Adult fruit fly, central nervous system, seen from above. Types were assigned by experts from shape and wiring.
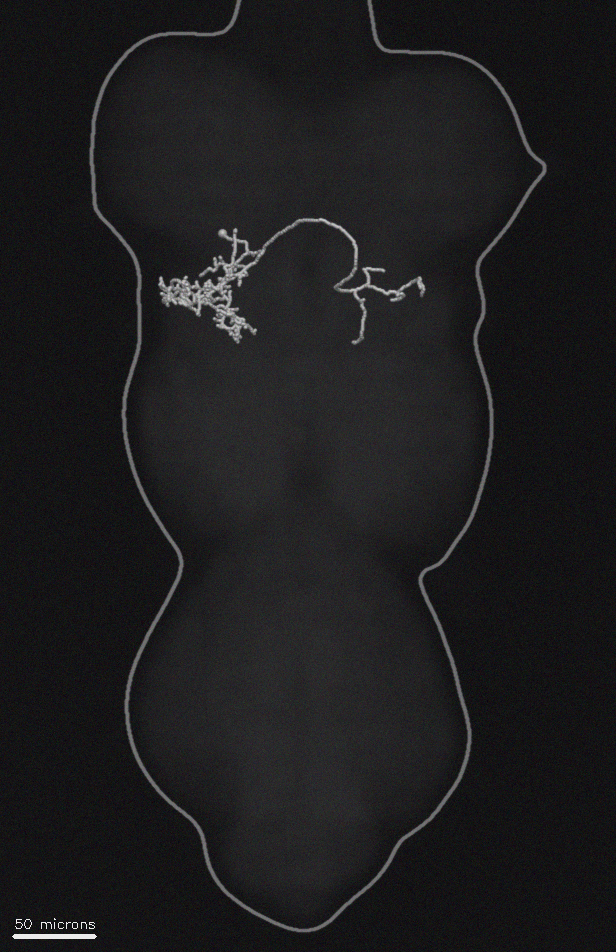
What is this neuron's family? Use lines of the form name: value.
family: hemilineage 06B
